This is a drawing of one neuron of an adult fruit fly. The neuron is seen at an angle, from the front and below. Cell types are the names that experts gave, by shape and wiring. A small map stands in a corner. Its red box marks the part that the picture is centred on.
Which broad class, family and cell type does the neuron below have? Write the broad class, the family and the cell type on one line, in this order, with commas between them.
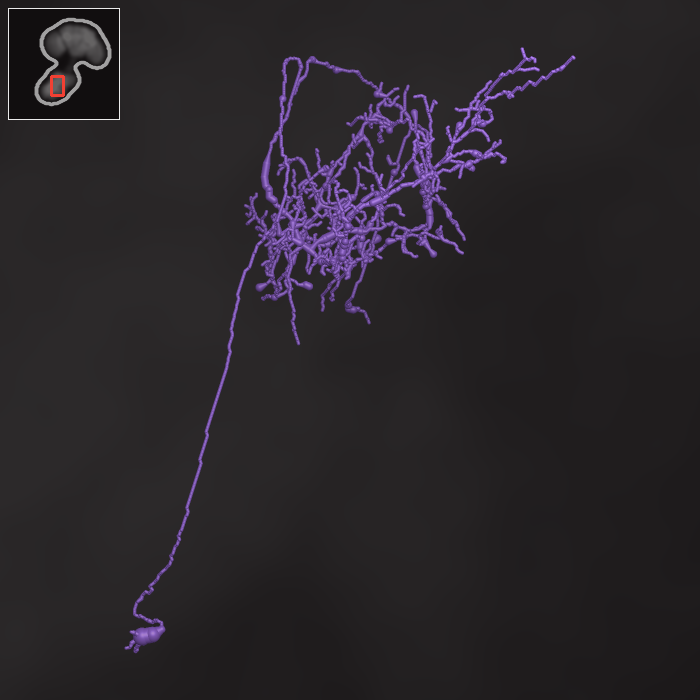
nerve-cord intrinsic neuron, hemilineage 02A, IN02A032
